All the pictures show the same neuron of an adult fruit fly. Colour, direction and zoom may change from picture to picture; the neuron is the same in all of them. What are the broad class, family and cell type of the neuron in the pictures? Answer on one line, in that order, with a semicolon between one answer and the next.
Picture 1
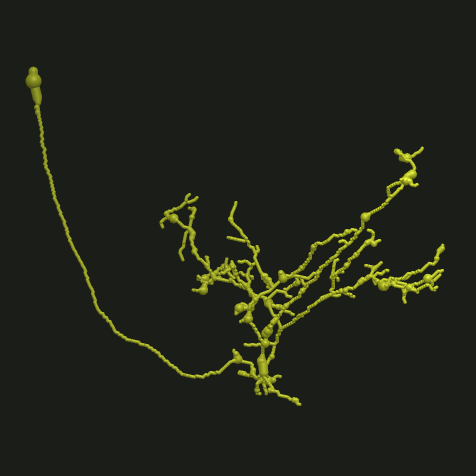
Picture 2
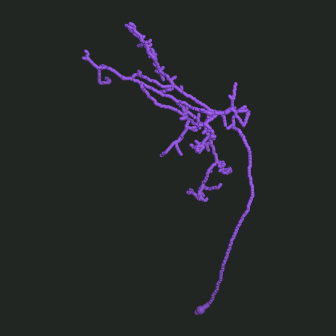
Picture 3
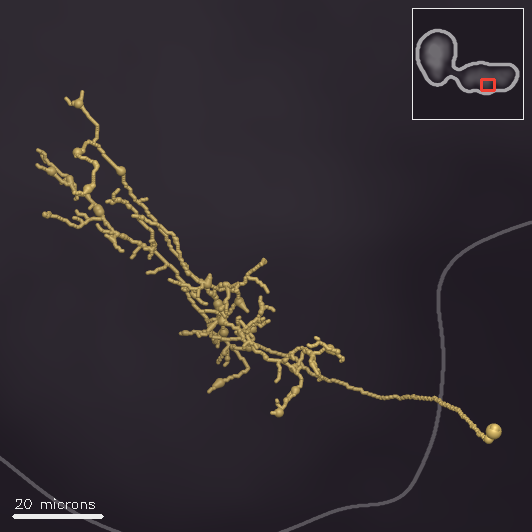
nerve-cord intrinsic neuron; hemilineage 01B; IN01B083_b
